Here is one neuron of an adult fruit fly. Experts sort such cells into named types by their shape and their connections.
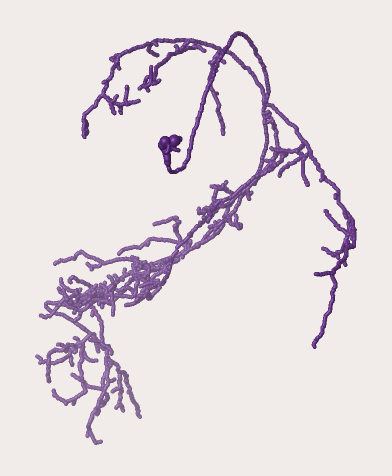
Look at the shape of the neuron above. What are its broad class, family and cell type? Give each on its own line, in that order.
central-brain intrinsic neuron
hemilineage SLPav1_lateral
LNd_b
